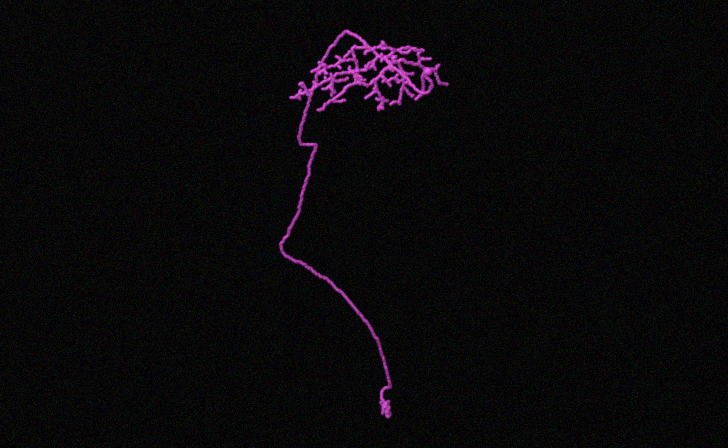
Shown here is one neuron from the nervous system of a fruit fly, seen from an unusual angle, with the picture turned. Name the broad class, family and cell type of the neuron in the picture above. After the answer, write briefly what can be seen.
It is a visual projection neuron. The family is MeTu. The cell type is MeTu1. The cell body can be seen at the top of the picture. As drawn here it is taller than it is wide.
